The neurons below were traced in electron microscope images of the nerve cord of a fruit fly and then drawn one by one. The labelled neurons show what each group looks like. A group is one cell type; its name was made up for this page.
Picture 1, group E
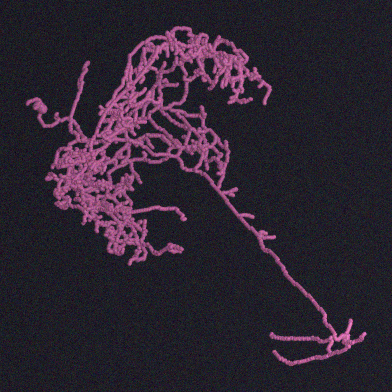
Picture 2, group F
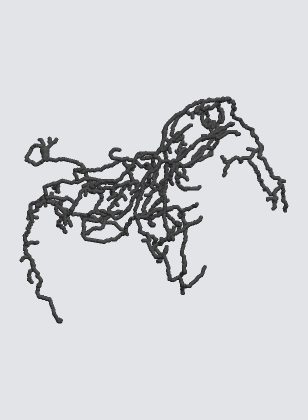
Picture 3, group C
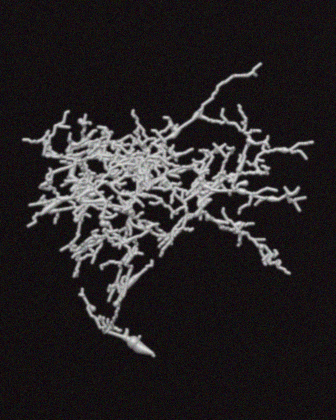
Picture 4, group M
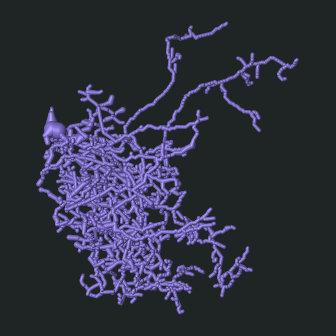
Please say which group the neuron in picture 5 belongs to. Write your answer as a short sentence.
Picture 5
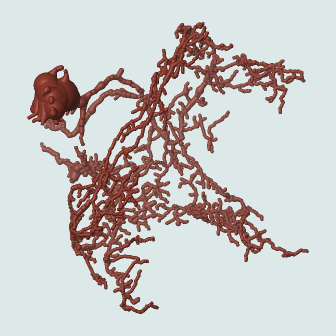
It belongs to group E.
